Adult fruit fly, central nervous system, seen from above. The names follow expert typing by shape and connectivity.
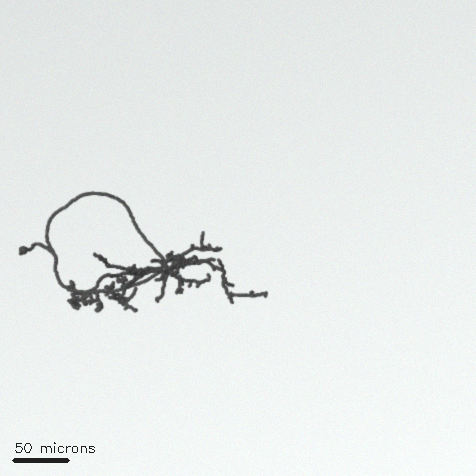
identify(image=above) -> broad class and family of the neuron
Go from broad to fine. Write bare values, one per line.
central-brain intrinsic neuron
hemilineage SLPav1_medial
